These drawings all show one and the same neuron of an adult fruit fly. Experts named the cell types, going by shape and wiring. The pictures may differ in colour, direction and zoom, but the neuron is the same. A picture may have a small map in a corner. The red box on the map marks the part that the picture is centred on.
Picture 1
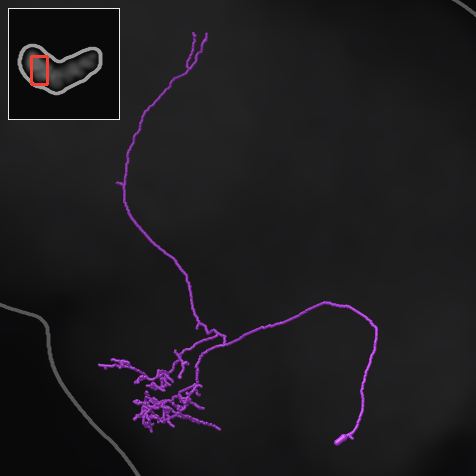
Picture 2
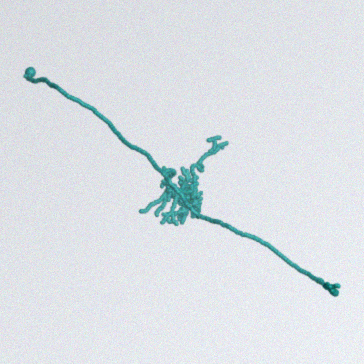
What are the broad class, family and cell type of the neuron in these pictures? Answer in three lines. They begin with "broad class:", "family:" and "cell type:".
broad class: central-brain intrinsic neuron
family: hemilineage LB5
cell type: PRW005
